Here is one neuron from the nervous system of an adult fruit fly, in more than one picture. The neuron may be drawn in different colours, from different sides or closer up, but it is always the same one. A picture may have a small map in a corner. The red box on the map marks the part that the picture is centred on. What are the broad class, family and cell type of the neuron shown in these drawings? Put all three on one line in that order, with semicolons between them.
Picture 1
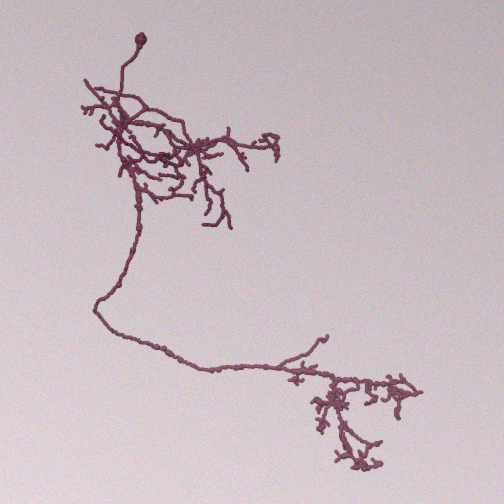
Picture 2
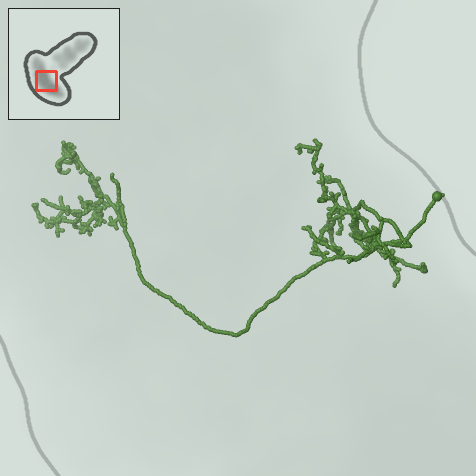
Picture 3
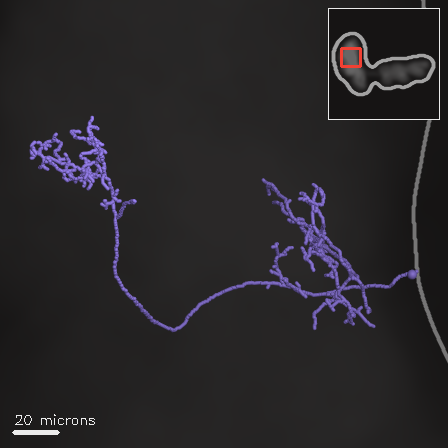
central-brain intrinsic neuron; hemilineage DM5_central; CB1547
